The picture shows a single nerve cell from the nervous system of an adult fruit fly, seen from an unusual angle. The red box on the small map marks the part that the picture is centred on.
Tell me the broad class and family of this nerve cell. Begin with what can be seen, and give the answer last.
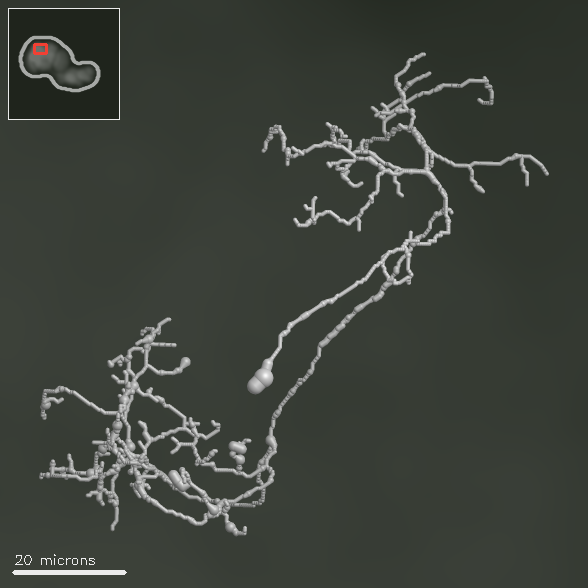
From left to right in the picture it spans about 90 microns. The picture shows dozens of branch ends. Its broad class is central-brain intrinsic neuron. The name of its family is class DAN.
